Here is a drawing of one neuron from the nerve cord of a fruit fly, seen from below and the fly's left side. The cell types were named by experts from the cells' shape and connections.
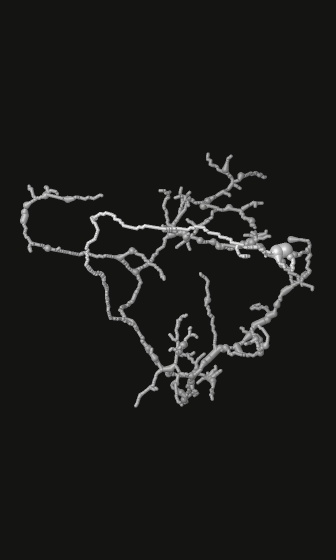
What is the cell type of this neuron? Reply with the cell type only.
IN13B085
